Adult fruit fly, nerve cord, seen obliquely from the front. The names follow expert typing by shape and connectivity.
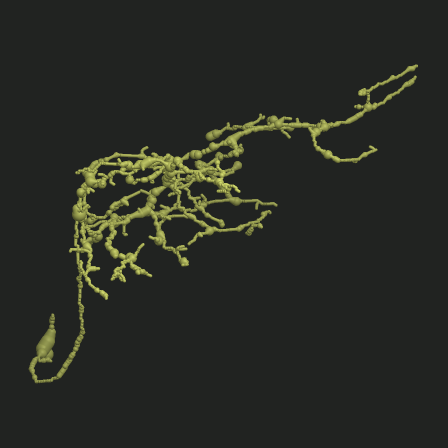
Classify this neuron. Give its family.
hemilineage 03B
